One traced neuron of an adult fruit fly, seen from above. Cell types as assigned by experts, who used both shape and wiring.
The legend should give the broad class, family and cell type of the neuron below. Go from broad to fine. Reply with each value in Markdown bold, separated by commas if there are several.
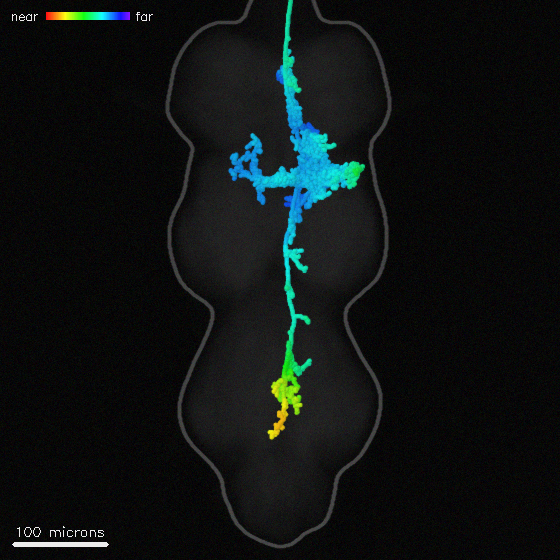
**descending neuron**, **hemilineage MX3**, **DNge122**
